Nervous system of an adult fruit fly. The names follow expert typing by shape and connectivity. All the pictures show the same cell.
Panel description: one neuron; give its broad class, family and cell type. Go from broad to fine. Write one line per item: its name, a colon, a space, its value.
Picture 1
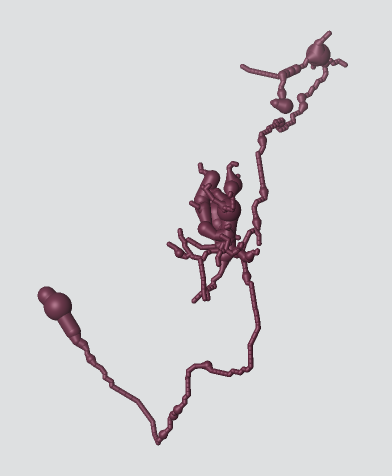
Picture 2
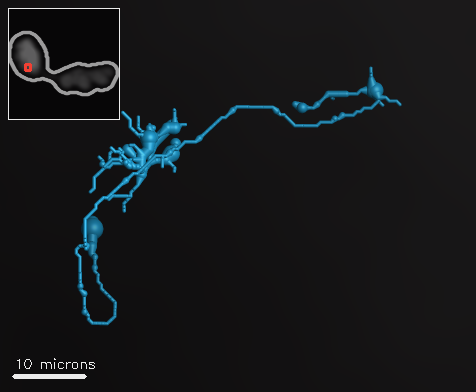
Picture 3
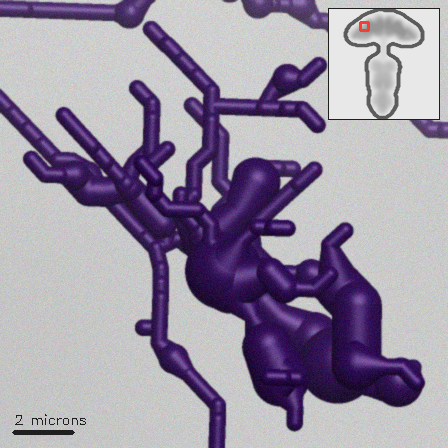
broad class: optic-lobe intrinsic neuron
family: Mi
cell type: Mi9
